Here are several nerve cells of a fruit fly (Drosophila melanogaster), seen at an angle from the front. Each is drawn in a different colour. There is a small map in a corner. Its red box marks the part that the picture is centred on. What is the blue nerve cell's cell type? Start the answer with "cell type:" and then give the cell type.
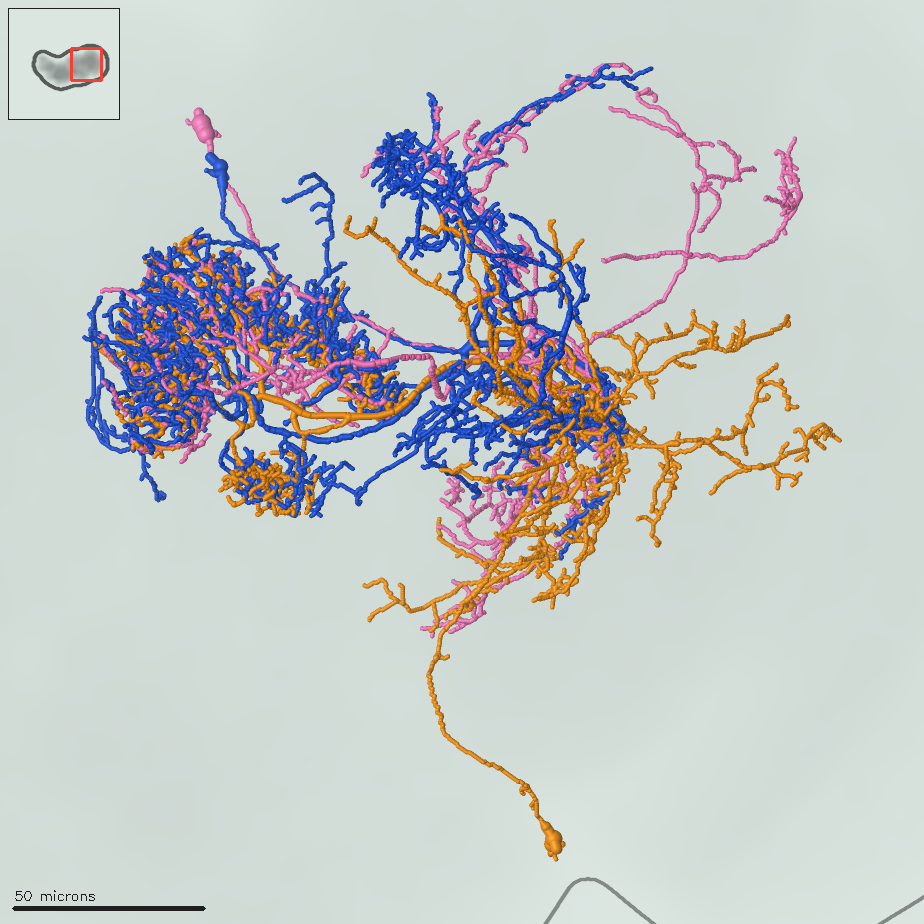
cell type: FB4M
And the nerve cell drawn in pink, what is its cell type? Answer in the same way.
cell type: FB4L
